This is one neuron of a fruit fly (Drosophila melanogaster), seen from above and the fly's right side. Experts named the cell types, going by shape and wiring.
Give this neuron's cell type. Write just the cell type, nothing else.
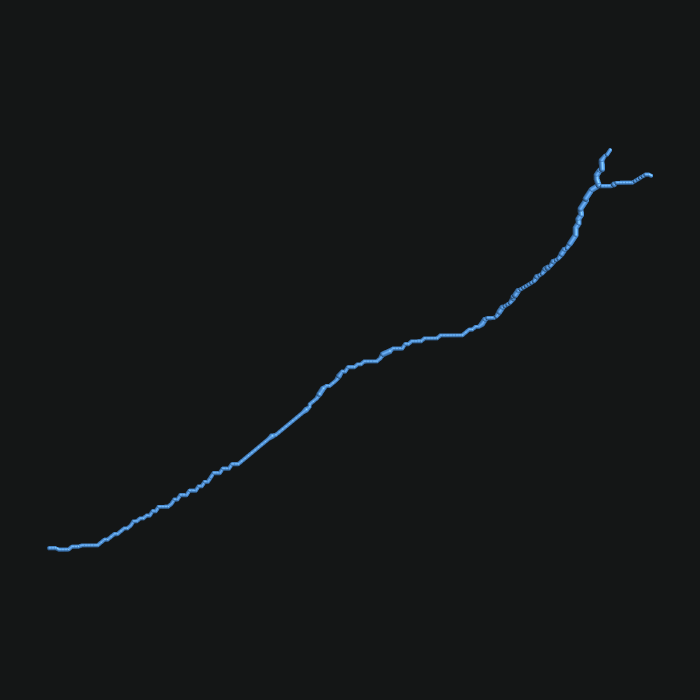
LgLG1a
